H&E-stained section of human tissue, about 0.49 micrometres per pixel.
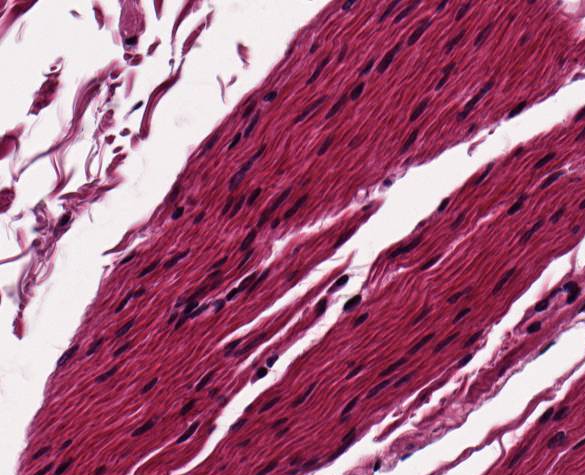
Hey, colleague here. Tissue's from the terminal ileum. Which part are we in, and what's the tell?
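Smooth muscle forms the bands in this field. In each band the elongated cells lie parallel to one another, following the band's length.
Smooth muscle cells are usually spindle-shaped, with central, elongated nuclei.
The nuclei are elongated and spindle-like, not round, their long axes running with the bands. The cytoplasm stains a deep pinkish red with eosin.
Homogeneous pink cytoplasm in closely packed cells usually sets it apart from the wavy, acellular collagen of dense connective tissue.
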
